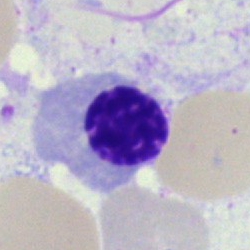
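Erythroblast at the centre of a stained human bone marrow smear. The chromatin is dark and coarsely clumped, with paler streaks running between the clumps. No nucleolus is visible in the nucleus. The cytoplasm is pale greyish-blue and shows no granules.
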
